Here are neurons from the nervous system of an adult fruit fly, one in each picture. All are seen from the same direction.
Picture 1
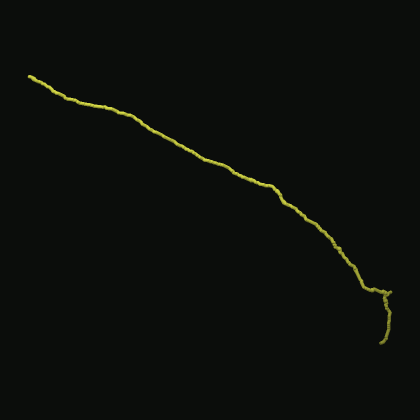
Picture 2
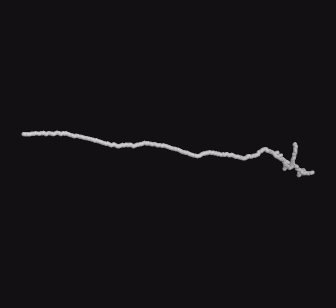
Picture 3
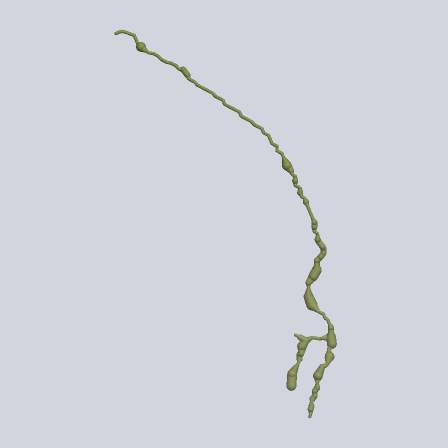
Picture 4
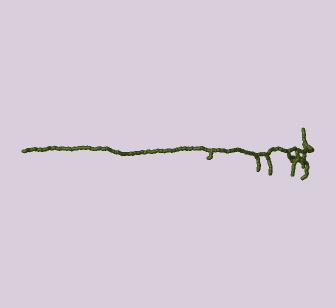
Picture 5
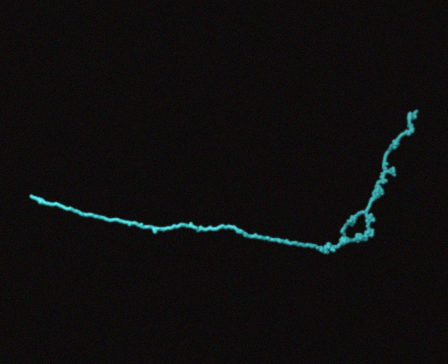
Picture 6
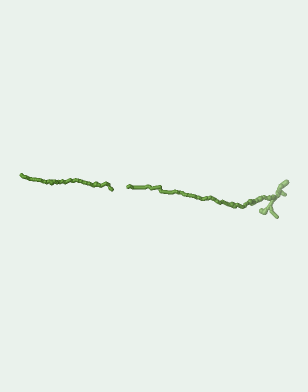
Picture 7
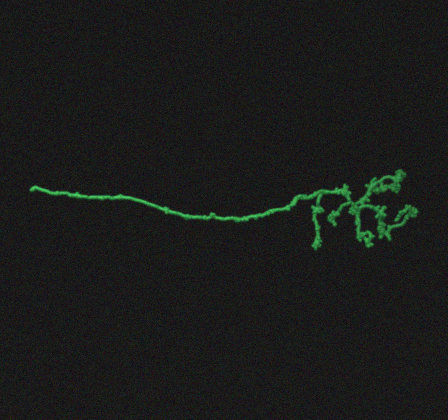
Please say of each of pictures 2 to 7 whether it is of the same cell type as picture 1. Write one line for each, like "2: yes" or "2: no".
2: yes
3: no
4: yes
5: no
6: no
7: no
